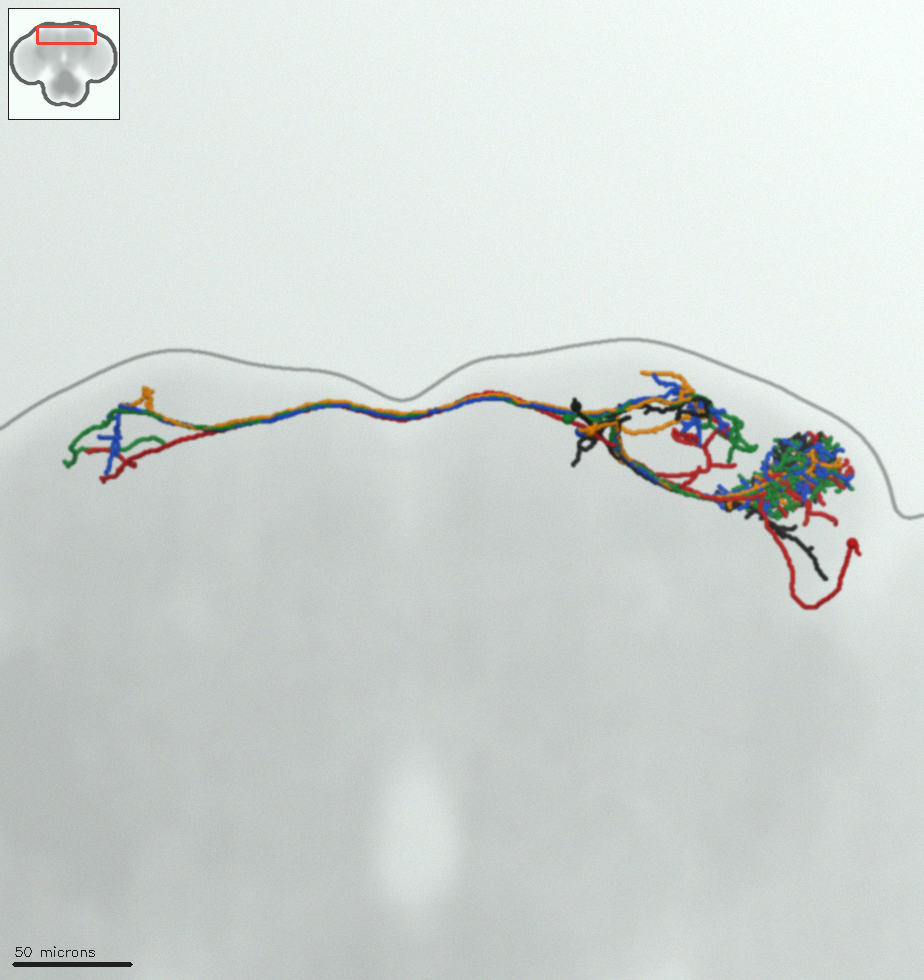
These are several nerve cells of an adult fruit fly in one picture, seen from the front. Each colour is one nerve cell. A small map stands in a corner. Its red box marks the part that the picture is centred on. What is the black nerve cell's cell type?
CB3208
